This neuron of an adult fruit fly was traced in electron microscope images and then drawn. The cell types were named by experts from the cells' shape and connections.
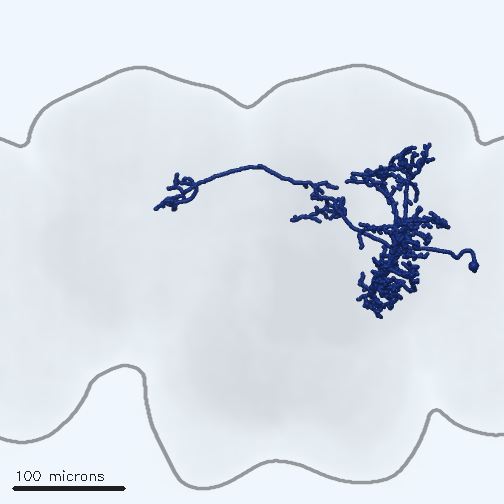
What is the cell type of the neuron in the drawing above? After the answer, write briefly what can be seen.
The cell type is CB2330. It is a central-brain intrinsic neuron. The cell body can be seen on the right of the picture. By the scale bar it is about 300 microns wide in this view.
